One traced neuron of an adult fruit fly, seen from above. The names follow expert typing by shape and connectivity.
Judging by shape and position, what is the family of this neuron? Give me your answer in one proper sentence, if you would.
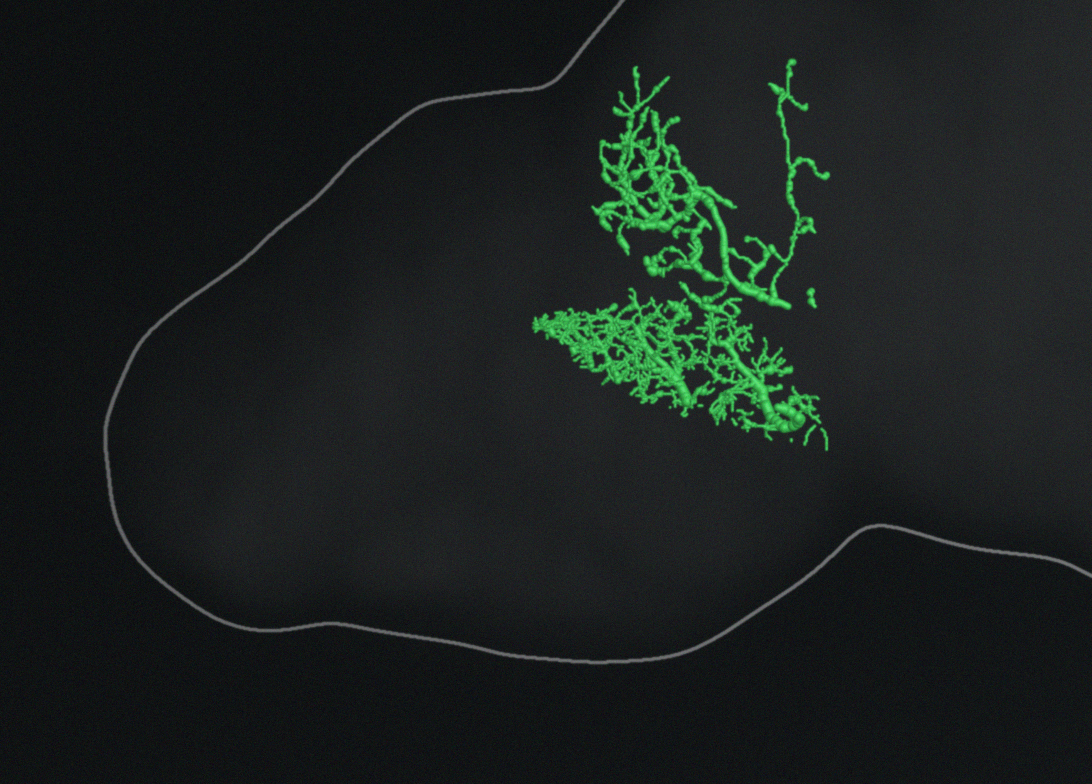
The family designation of this neuron is LoVP.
